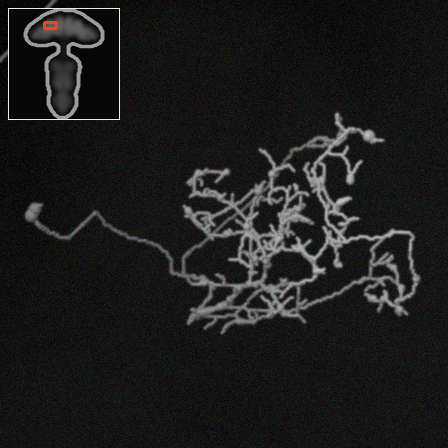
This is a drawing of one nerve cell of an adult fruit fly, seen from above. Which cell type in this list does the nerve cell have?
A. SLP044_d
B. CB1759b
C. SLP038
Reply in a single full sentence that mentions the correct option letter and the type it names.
The nerve cell is of type CB1759b, and that type is option B.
